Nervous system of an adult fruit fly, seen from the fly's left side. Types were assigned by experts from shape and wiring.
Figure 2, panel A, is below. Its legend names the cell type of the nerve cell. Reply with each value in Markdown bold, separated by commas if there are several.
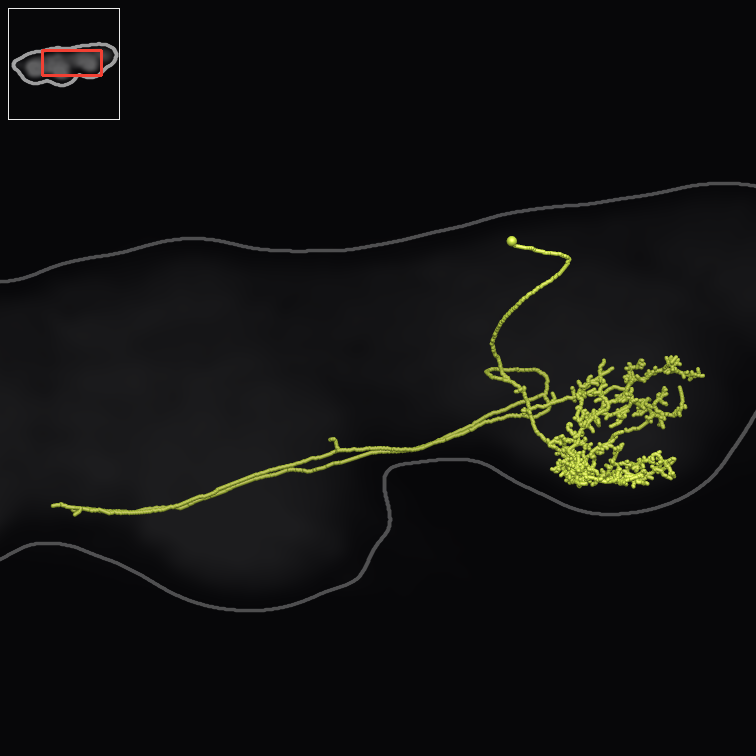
**IN23B038**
